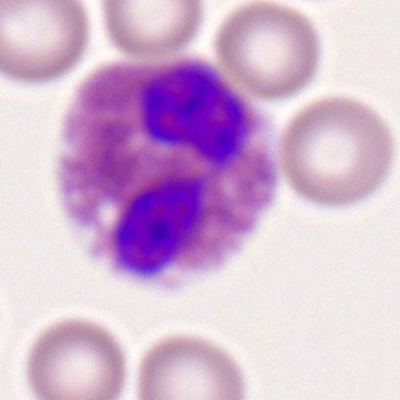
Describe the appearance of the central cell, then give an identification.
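Looking at the nucleus, I can see it is divided into two lobes. One sits in the upper right of the cell, the other in the lower left. In both lobes the chromatin is dense and stains dark purple-blue. The cytoplasm seems plentiful, taking up much of the left side of the cell. This is an eosinophil.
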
